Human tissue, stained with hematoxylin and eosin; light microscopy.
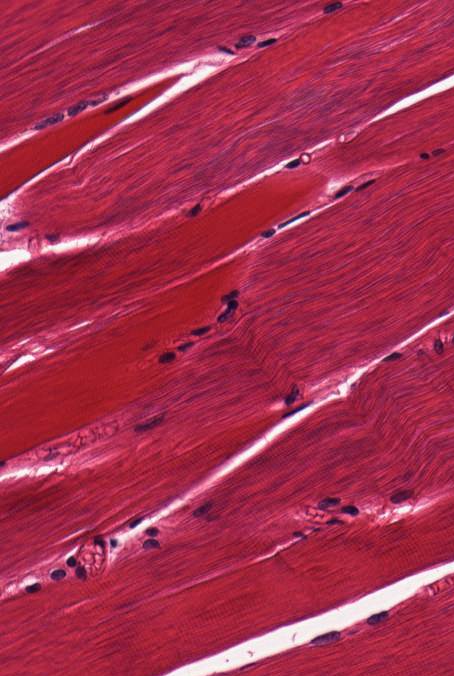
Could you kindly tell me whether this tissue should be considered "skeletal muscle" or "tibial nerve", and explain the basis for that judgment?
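This is skeletal muscle. The fibres run as separate, unbranched bands that do not join one another. Their nuclei lie at the fibre edges rather than in the centres, and are dark purple, flattened and elongated parallel to the long axis of the fibres. No fat cells lie between the fibres anywhere in the field.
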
